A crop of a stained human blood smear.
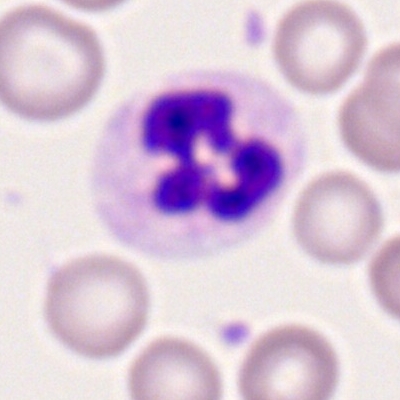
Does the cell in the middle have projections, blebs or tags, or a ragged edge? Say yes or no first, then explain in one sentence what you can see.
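No. The cell has a round, smooth outline.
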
